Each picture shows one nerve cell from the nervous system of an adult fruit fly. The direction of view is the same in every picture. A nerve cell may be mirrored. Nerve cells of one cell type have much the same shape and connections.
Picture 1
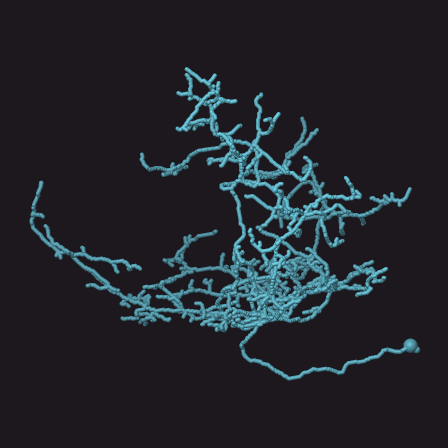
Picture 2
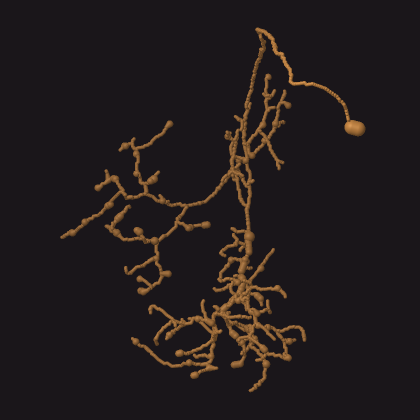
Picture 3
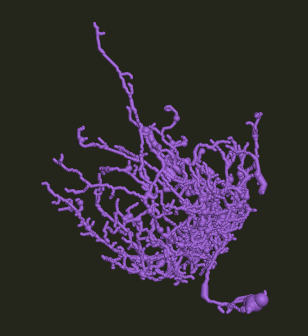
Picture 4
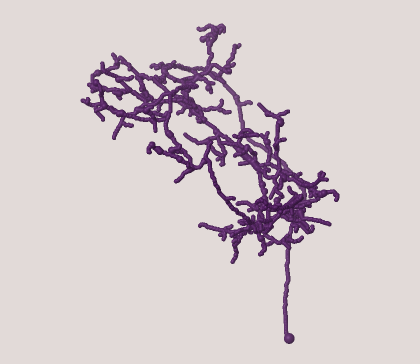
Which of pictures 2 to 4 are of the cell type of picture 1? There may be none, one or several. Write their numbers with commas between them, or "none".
none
